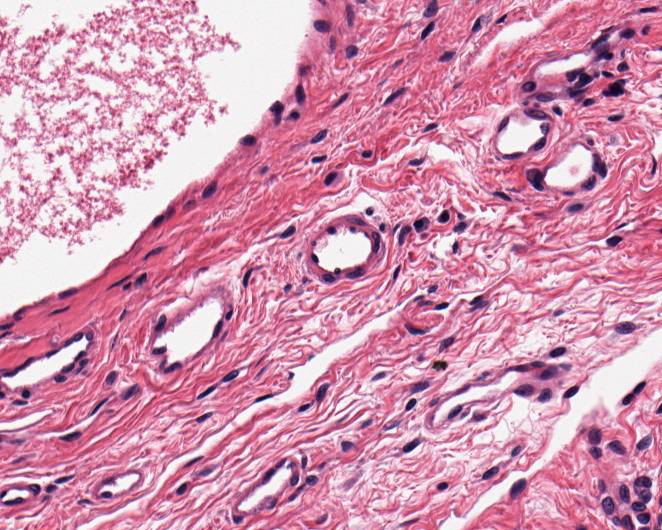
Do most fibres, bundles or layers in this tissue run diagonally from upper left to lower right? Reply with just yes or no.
No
